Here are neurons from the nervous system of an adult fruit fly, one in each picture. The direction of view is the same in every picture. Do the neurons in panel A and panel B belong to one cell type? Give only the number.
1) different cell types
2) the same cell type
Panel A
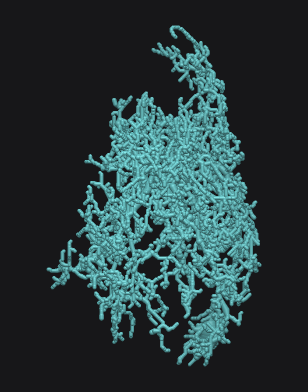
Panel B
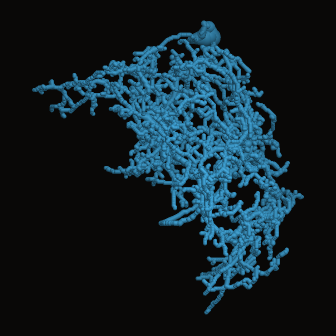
1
